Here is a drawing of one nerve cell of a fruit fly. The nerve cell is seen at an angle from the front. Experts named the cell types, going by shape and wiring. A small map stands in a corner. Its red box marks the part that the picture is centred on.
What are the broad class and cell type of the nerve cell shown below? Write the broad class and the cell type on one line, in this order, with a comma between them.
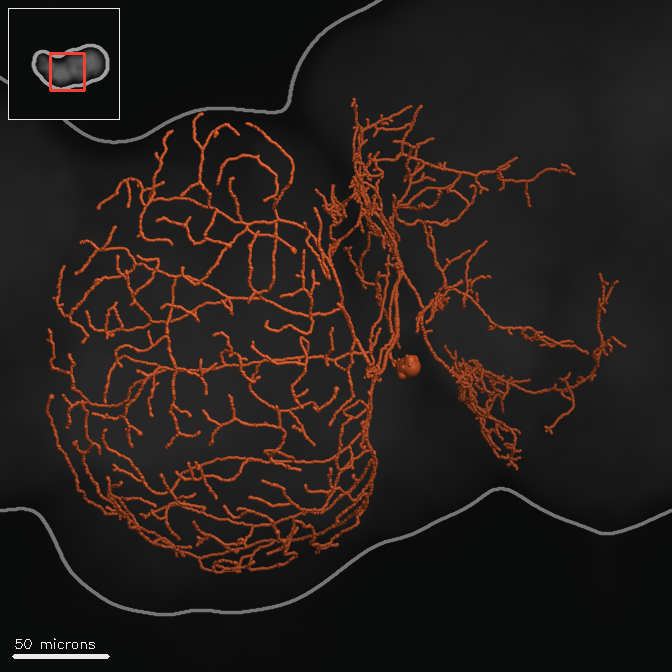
visual centrifugal neuron, aMe17c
